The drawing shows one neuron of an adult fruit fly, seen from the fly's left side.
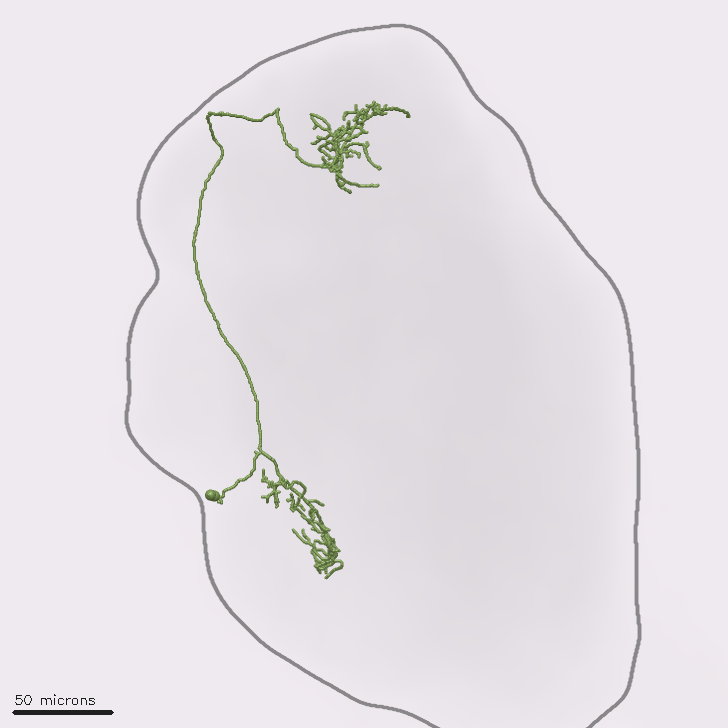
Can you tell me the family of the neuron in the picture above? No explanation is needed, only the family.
hemilineage FLAa2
